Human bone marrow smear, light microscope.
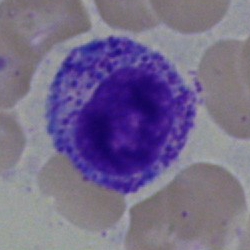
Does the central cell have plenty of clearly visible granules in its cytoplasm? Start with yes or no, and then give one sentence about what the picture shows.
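Yes. Many coarse dark purple granules are scattered through the cytoplasm.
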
